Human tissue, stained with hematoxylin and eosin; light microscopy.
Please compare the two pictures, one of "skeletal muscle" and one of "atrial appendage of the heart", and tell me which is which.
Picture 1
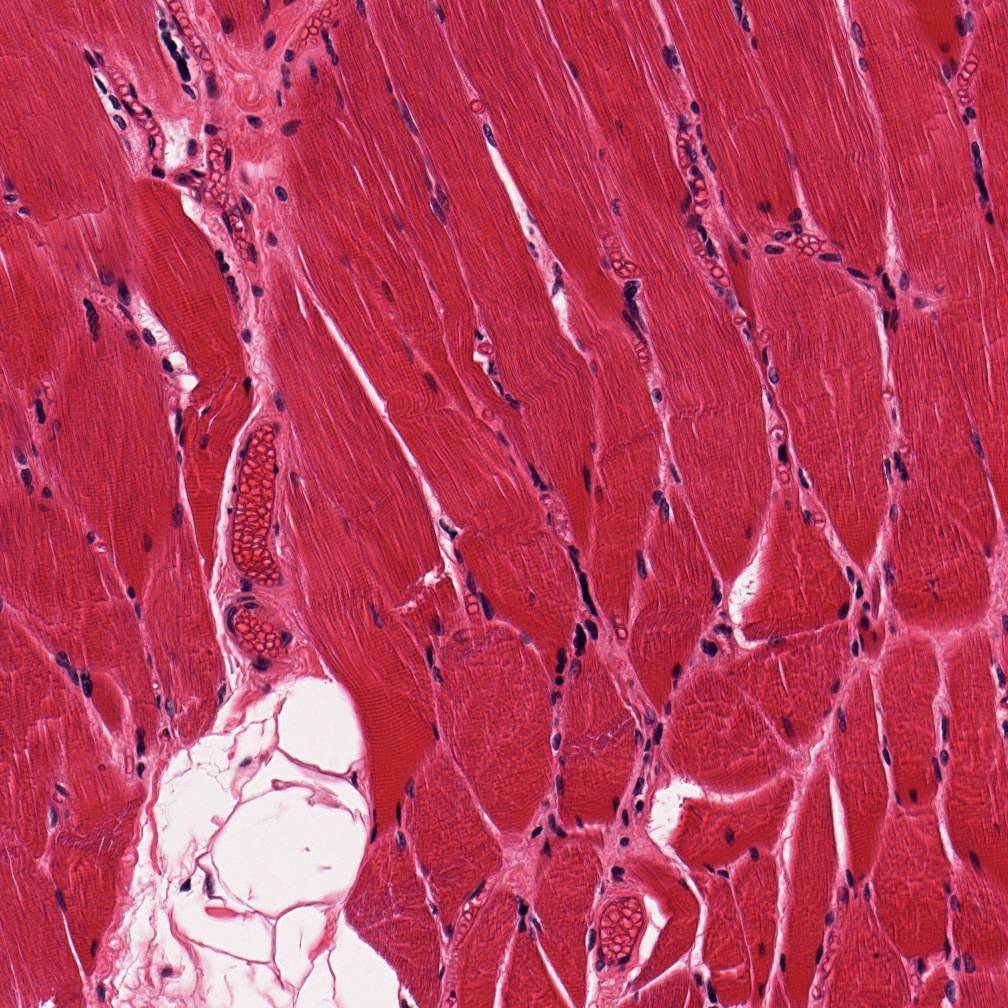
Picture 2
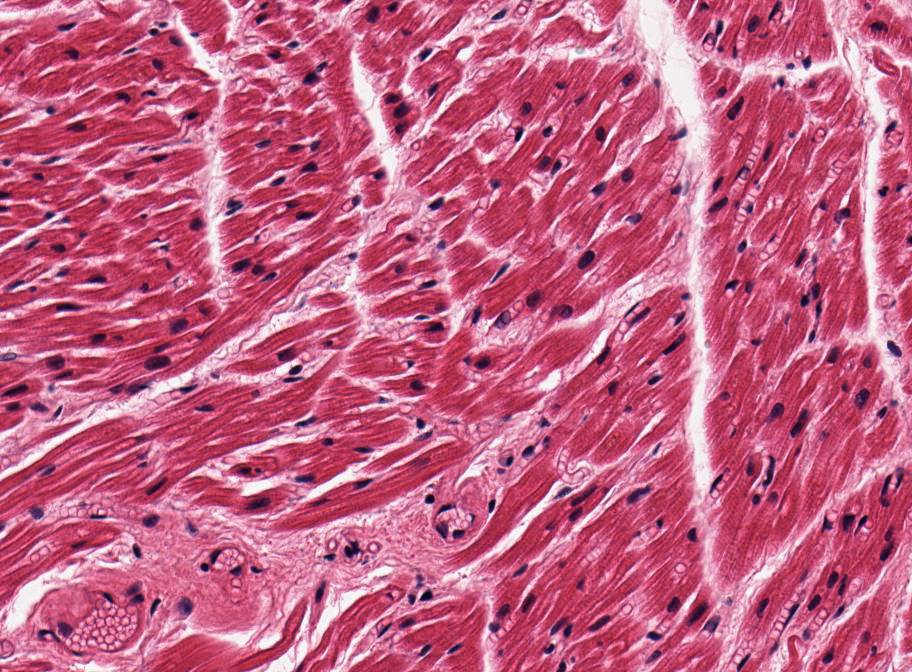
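Answer: skeletal muscle is in picture 1, and atrial appendage of the heart is in picture 2. Fibre pattern: picture 1 has long, unbranched, deep red fibres running diagonally in the upper half, while in picture 2 the fibres branch and join neighbouring fibres. Striation: fine cross-striations cross the fibres in picture 1. Nuclei: flattened and dark at the fibre edges in picture 1, oval and central in picture 2. Between fibres: picture 2 has thin strands of pale pink loose connective tissue separating bundles, widest in the lower left and centre.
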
